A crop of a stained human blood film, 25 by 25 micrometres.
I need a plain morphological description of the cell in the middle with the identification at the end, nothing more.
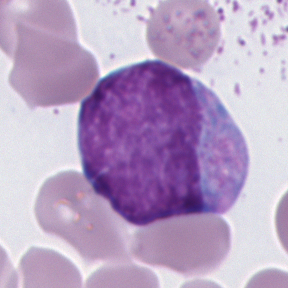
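The cell outline is smooth, with no projections from the surface. The nucleus lies off-centre toward the left, so most of the cytoplasm is on the right, and it fills about 70% of the cell's area. The chromatin is fine and evenly spread, without coarse dark clumps. No clear vacuoles are present in the cytoplasm. The cell is an atypical promyelocyte.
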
